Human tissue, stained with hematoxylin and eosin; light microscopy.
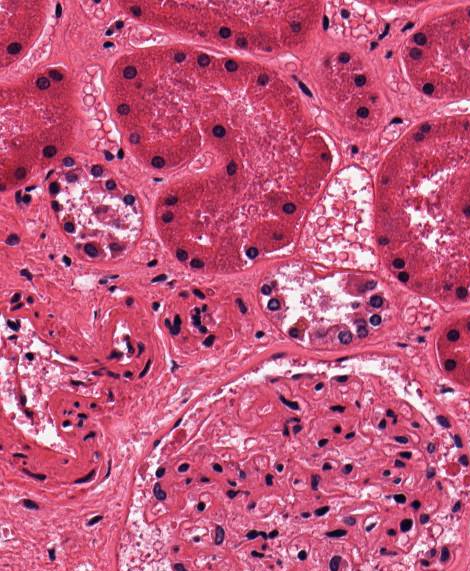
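Renal cortex. A large rounded glomerulus fills the lower right; a narrow pale space separates its densely cellular tuft from the capsule along its upper edge. Above it lie closely packed tubules, most lined by cuboidal cells with deeply eosinophilic granular cytoplasm. See how a few near the centre and left stand out with pale, finely vacuolated cytoplasm.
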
